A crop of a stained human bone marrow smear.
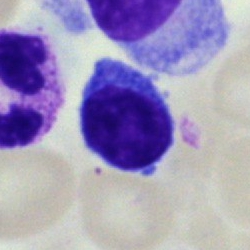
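Lymphocyte, the middle cell in a stained human bone marrow smear. Its outline is round to oval, and the nucleus fills most of the cell, leaving only scant cytoplasm. No granules are visible in that cytoplasm. A small blue bleb protrudes from the bottom edge.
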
